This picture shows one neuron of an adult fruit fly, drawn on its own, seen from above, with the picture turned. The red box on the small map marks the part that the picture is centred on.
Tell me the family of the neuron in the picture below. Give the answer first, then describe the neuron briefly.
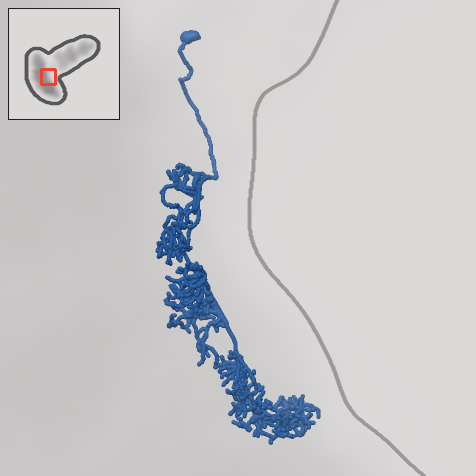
Its family is hemilineage PBp1. It is a central-brain intrinsic neuron. The cell body is at the top of the picture. The picture shows dozens of branch ends.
